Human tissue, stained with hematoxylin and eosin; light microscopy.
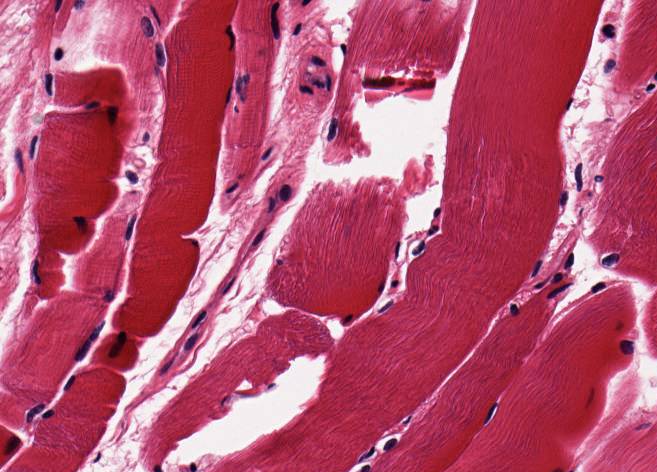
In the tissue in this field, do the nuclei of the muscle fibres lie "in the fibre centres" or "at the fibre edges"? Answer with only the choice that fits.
At the fibre edges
